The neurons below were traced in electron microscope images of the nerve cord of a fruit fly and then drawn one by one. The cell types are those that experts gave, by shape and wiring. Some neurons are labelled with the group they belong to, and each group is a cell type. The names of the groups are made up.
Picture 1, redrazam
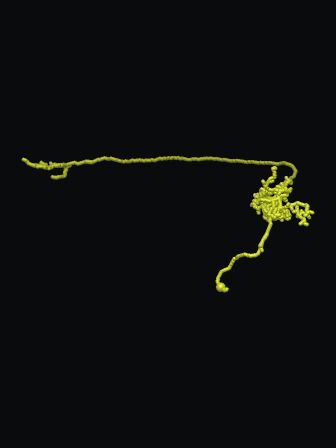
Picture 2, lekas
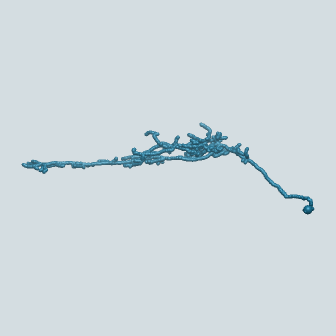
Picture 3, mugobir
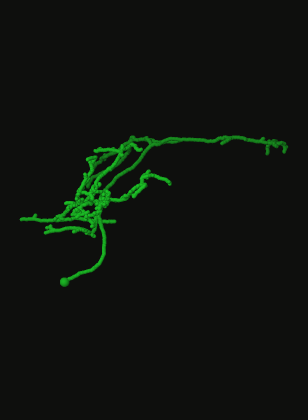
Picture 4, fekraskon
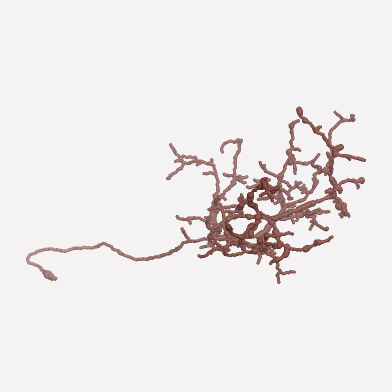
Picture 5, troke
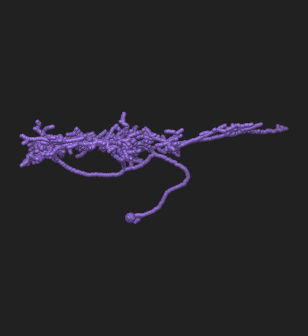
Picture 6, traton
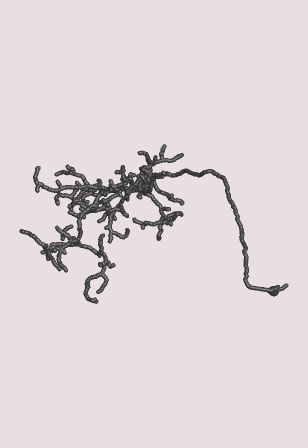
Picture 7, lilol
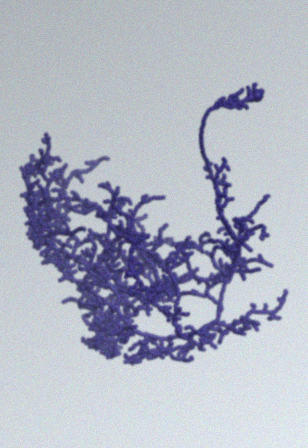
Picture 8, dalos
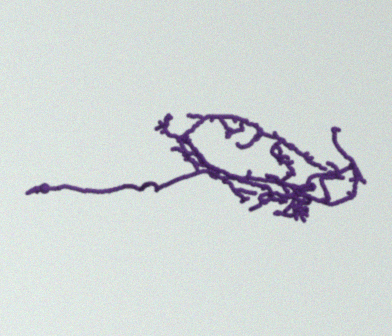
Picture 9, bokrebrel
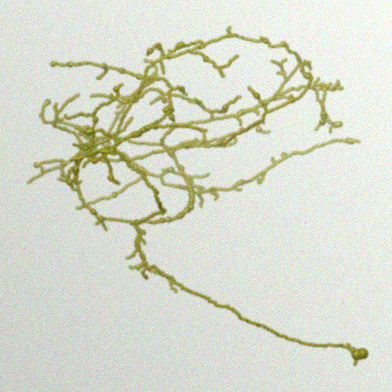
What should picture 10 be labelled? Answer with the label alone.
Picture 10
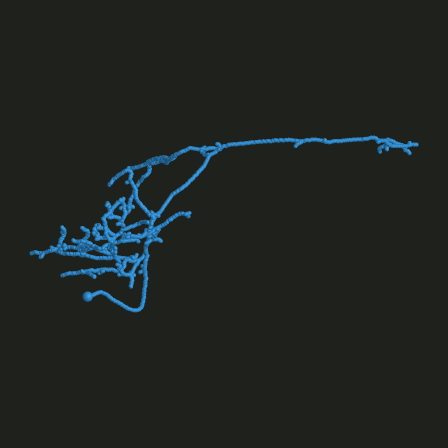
mugobir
